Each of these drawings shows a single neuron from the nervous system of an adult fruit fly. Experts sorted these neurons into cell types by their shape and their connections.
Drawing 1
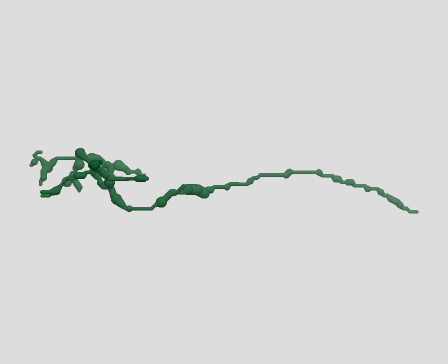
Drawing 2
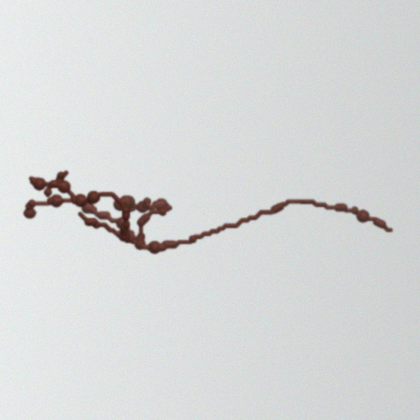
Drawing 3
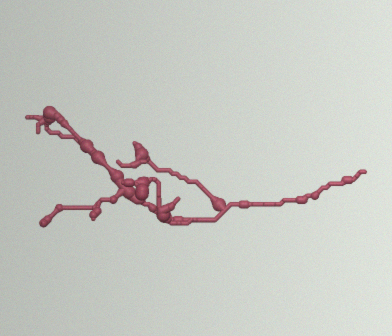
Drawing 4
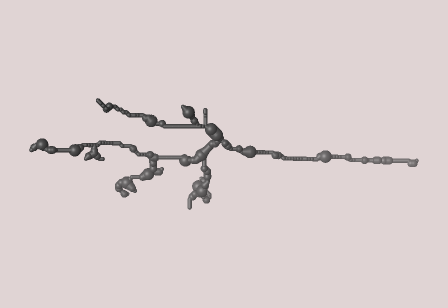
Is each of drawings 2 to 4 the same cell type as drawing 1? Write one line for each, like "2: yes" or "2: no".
2: no
3: no
4: yes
